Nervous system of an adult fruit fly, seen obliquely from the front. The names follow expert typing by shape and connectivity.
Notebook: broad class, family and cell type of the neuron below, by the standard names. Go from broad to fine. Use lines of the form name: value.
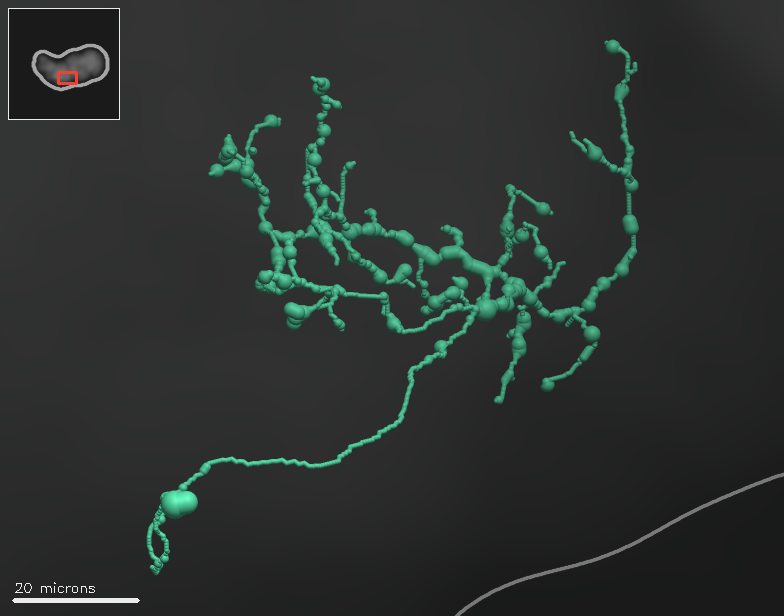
broad class: nerve-cord intrinsic neuron
family: hemilineage 14A
cell type: IN14A046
